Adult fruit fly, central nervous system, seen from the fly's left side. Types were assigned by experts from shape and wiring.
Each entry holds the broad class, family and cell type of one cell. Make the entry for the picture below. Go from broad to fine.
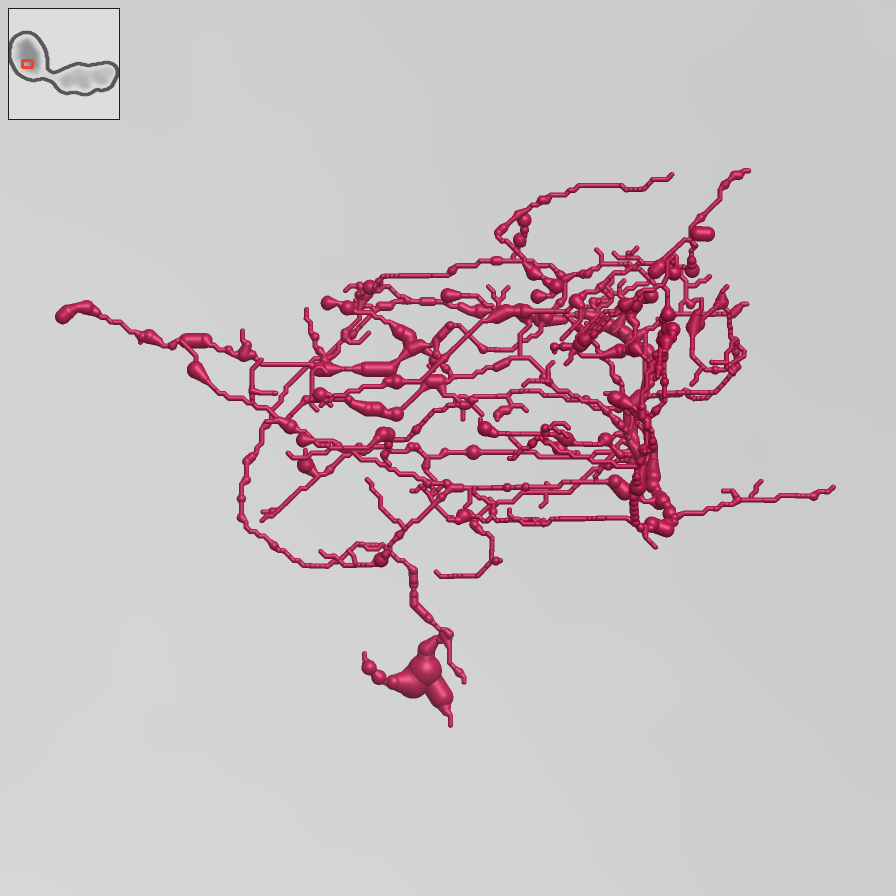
central-brain intrinsic neuron; hemilineage WEDa1; CB1942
